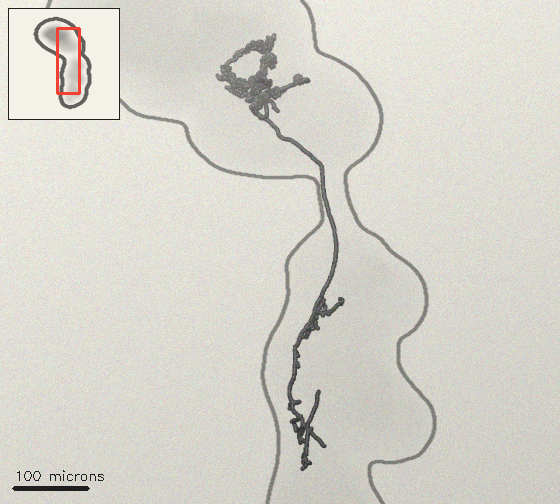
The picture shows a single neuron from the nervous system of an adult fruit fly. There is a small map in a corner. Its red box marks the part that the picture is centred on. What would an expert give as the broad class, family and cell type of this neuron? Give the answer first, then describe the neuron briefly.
This is a descending neuron. The family is hemilineage LB12. The cell type is DNg05_a. From top to bottom in the picture it spans about 600 microns. In this view it is more than twice as tall as it is wide.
